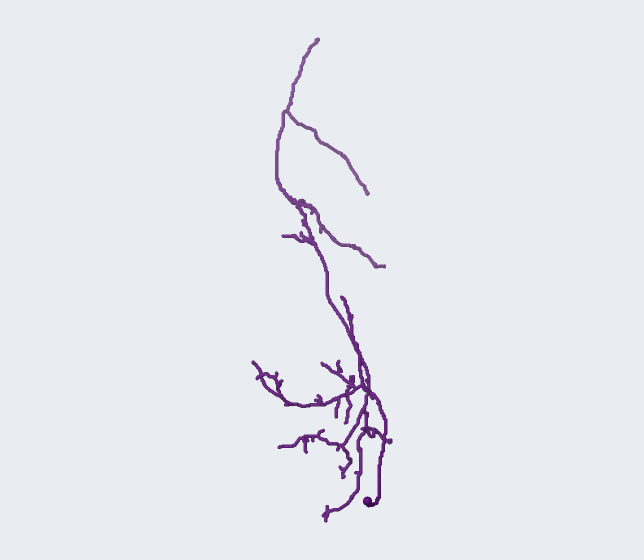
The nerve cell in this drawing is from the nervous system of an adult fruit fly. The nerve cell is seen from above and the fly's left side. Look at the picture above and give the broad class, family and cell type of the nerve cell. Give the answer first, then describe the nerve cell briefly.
Its broad class is central-brain intrinsic neuron. The family is hemilineage LHp2. Its cell type is LHPV6f1. The cell body can be seen at the bottom of the picture. In this view it is more than twice as tall as it is wide.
